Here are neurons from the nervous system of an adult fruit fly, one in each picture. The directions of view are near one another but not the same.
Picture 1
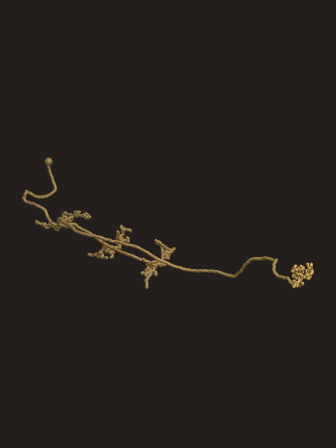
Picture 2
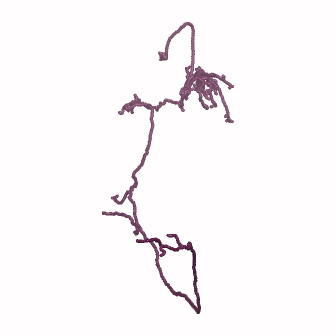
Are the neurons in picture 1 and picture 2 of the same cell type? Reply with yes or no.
no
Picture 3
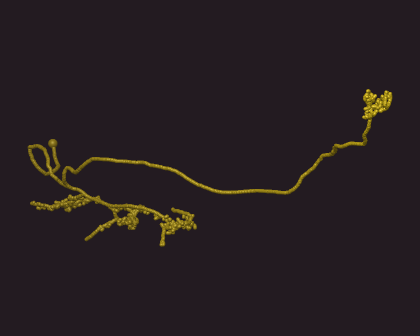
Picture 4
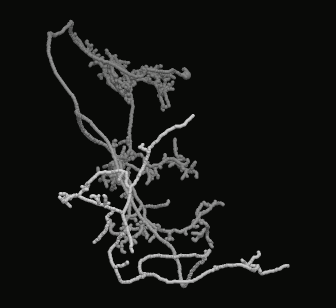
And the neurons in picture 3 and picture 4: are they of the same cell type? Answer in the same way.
yes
